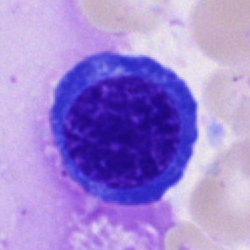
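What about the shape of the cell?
Round, though the edge looks slightly uneven and bumpy.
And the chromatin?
Dark purple and clumped, with paler gaps between the clumps.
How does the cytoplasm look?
Deep blue, in a narrow rim all around the nucleus.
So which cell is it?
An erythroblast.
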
